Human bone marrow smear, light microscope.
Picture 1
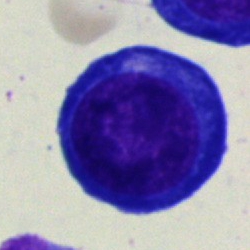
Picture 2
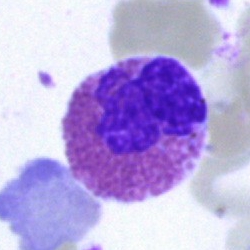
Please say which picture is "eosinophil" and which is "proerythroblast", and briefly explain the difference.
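Proerythroblast in picture 1, eosinophil in picture 2. In picture 1 the nucleus fills most of the cell and leaves a moderate rim of deep blue cytoplasm without granules or vacuoles. Its chromatin is dark purple with finely mottled paler patches. The eosinophil in picture 2 has a round outline, dark purple, densely clumped chromatin and no visible nucleoli.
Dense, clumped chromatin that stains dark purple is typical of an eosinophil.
The proerythroblast touches no other cell, while a pale lilac irregular body lies apart from the eosinophil at its lower left.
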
